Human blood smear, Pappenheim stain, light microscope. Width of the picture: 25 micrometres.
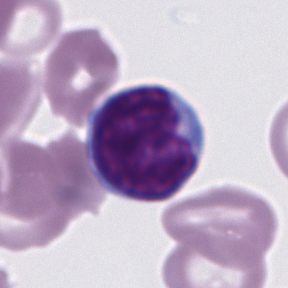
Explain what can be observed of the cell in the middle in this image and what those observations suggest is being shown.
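A smooth, round outline without surface projections encloses this cell. Its chromatin is dense, dark purple and coarsely clumped. The cytoplasm is pale blue and shows no granules. Here the cell is a typical lymphocyte.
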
